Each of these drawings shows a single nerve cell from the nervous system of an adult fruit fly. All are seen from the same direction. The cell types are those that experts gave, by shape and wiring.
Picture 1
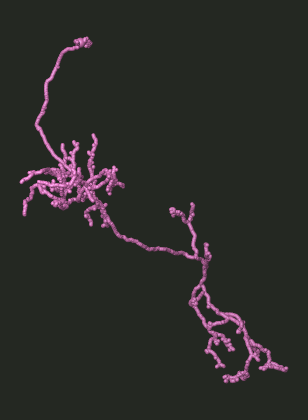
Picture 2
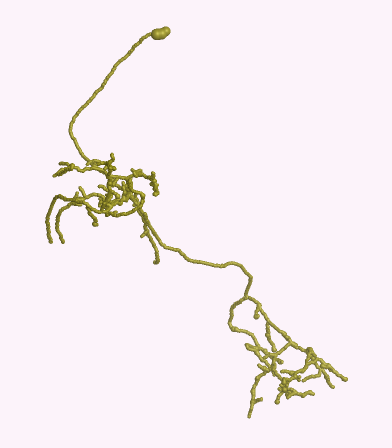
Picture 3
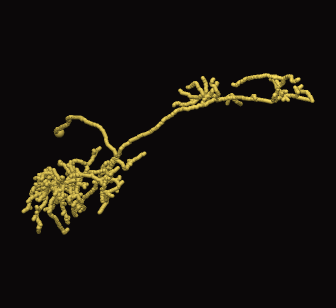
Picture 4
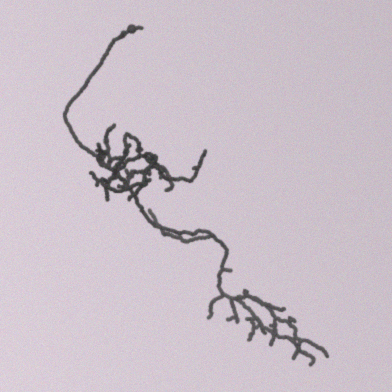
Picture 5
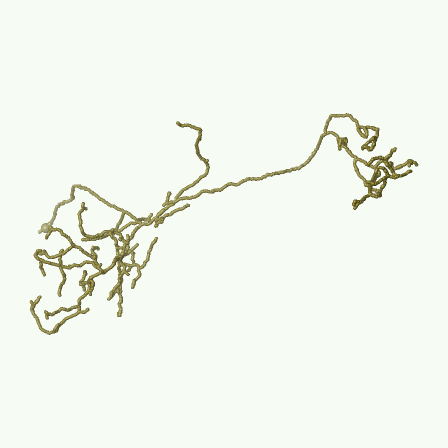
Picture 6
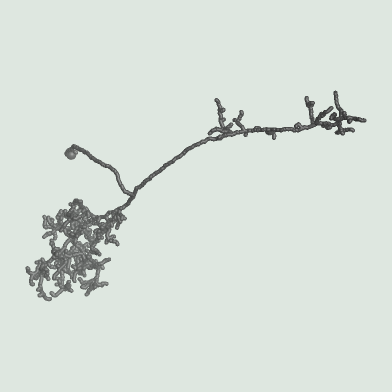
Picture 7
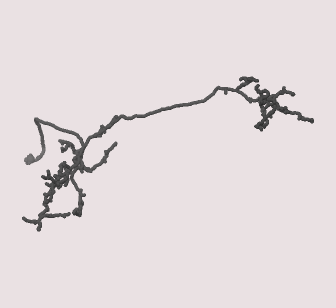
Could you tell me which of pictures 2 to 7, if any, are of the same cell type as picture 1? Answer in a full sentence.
Picture 2, picture 4, picture 5 and picture 7 are of the same cell type.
